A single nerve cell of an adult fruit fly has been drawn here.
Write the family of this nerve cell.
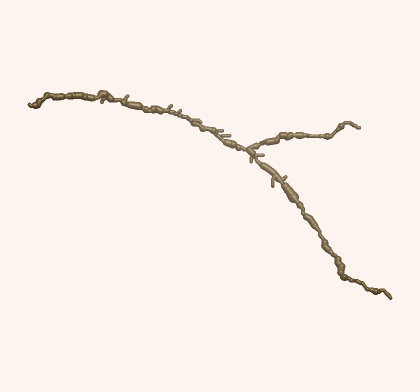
class mechanosensory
